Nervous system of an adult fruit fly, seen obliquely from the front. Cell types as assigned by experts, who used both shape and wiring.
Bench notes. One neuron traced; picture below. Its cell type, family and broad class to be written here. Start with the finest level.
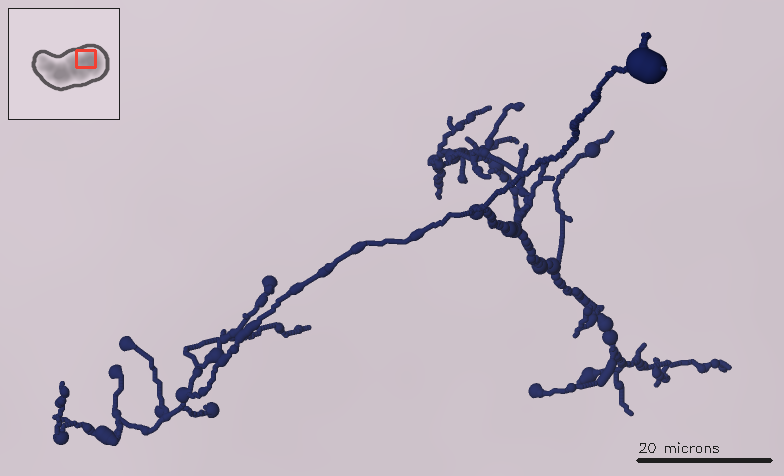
IB004_a; hemilineage SMPad2; central-brain intrinsic neuron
